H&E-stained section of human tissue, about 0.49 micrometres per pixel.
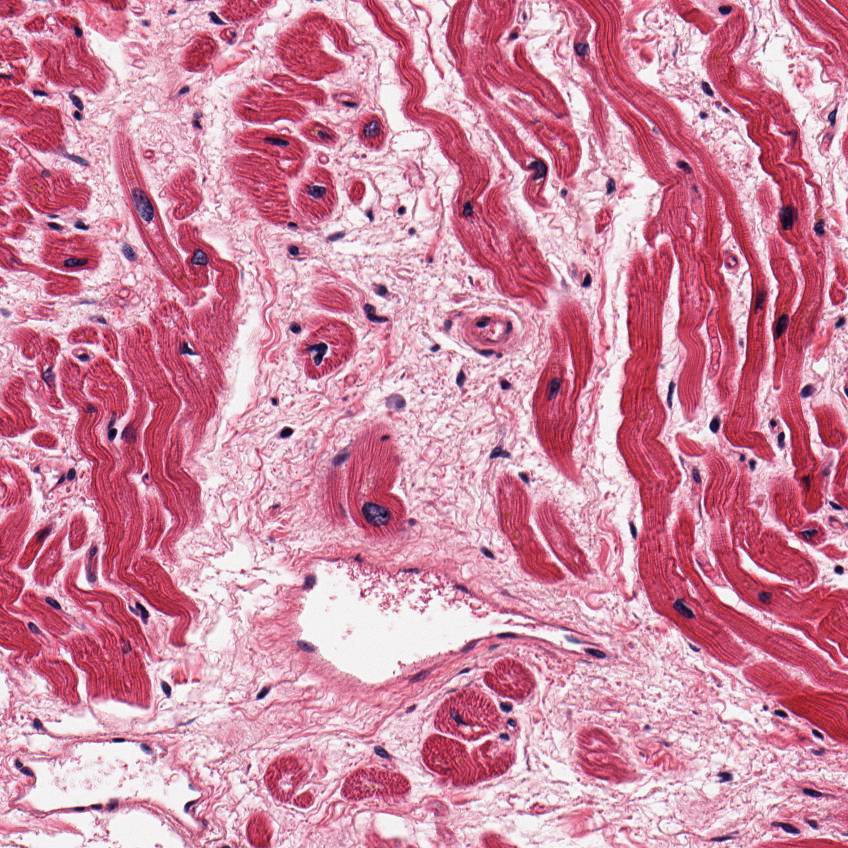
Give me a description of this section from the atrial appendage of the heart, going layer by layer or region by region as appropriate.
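Start on the right, where longitudinally cut fibres run roughly from top to bottom in a wavy course. Lower down and in the centre, small groups of fibres are cut across or obliquely, giving rounded profiles. In the upper centre sits a small round vessel with a thick wall and narrow lumen. Just below the centre, an irregular thin-walled lumen contains some pink granular material.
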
